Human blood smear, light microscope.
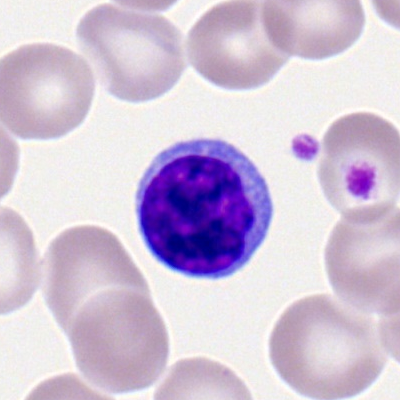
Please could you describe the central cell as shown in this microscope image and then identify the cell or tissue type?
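Outline first: round and smooth. Chromatin next: dark and coarsely clumped. Nucleoli: none visible. Cytoplasm last: pale blue. This is a lymphocyte.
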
